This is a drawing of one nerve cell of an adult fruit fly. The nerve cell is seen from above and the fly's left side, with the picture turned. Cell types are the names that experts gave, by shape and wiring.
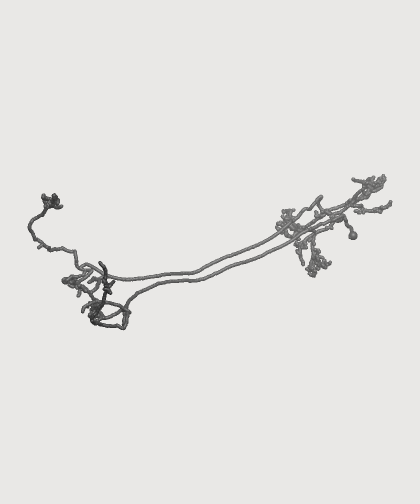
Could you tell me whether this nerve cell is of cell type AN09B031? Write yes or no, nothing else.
yes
